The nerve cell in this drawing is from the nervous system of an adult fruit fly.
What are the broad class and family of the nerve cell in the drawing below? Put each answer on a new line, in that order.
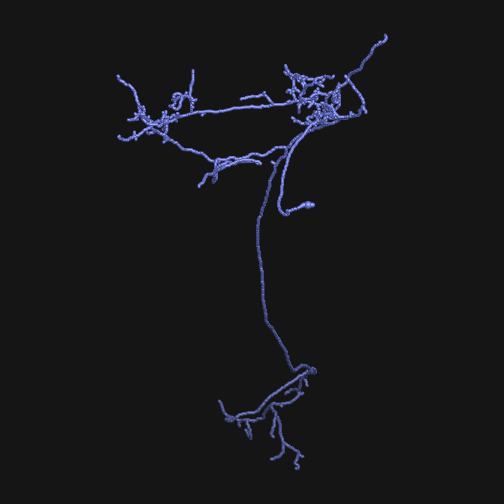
descending neuron
hemilineage MX3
